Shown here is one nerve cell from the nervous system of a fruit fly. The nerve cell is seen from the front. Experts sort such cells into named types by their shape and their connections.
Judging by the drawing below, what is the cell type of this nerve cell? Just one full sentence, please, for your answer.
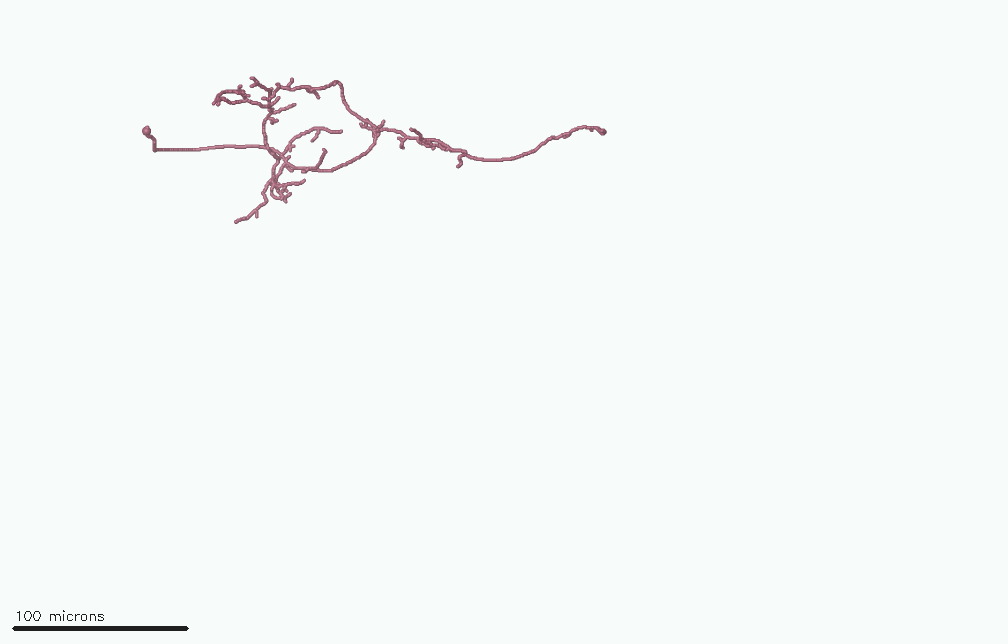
It is CB2555 that names the cell type of this nerve cell.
